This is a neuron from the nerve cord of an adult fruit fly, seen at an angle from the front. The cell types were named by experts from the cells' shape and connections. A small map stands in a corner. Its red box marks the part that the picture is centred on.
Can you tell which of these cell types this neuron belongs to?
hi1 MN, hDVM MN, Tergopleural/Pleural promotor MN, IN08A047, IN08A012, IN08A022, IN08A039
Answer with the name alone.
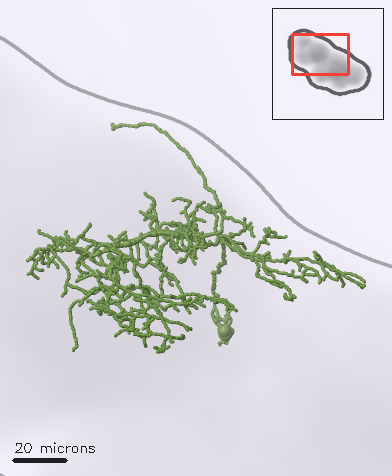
hDVM MN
